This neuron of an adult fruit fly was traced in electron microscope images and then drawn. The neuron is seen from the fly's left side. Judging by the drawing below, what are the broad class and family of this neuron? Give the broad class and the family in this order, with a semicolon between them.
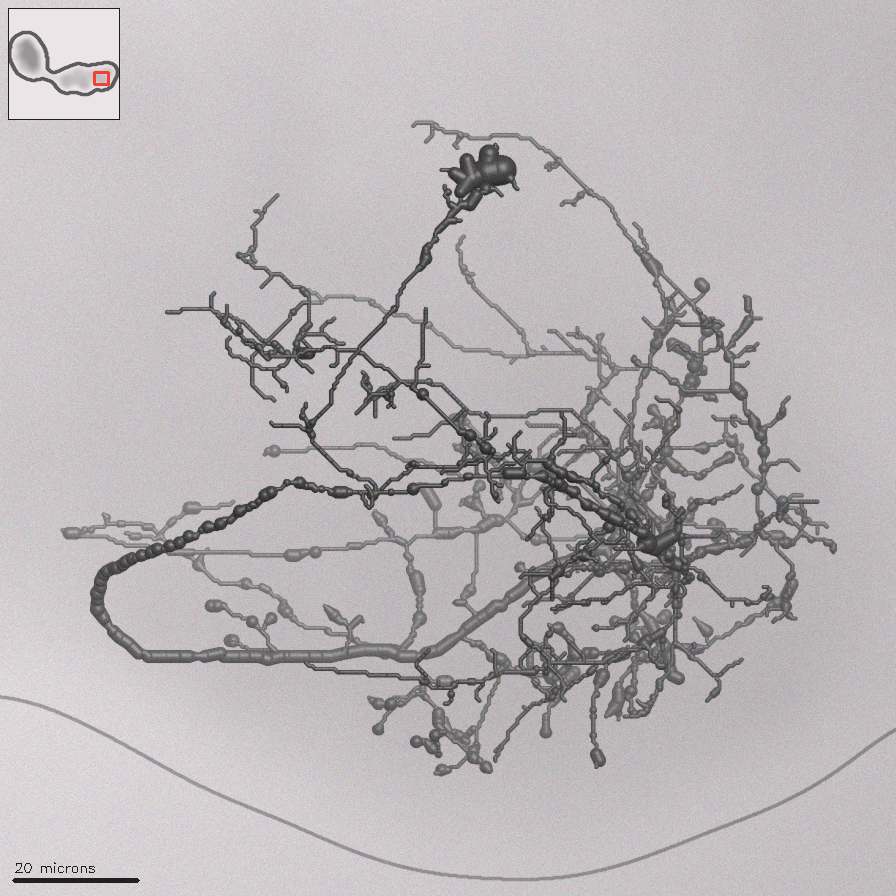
nerve-cord intrinsic neuron; hemilineage 09A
